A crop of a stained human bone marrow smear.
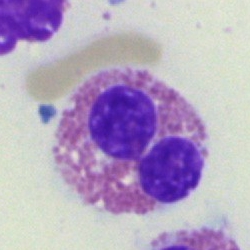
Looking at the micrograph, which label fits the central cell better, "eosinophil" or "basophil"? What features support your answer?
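Eosinophil. Both nuclear lobes can be made out, lying diagonally, one upper left and one lower right.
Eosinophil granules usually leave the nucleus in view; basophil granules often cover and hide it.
Chromatin dense, dark purple; no nucleoli in either lobe. A few small clear spaces among the granules.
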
